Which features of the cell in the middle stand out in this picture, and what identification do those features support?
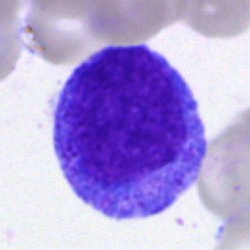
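Item one is the chromatin, which is finely granular and evenly spread. Item two is the cytoplasm, stained blue and forming a band that is widest below the nucleus. Item three is the fine purple granules scattered through that cytoplasm. The cell in the middle is a blast.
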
